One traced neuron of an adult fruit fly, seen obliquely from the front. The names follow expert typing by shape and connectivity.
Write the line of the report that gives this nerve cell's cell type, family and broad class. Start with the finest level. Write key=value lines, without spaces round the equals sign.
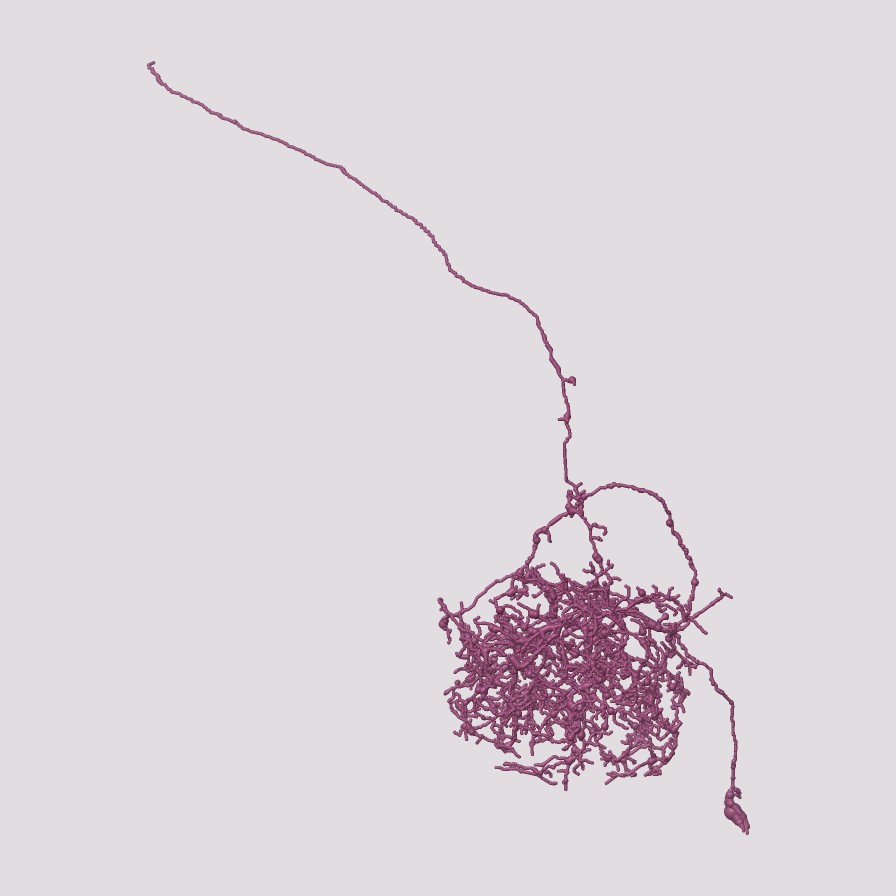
cell_type=AVLP318
family=hemilineage VLPl&p2_lateral
broad_class=central-brain intrinsic neuron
